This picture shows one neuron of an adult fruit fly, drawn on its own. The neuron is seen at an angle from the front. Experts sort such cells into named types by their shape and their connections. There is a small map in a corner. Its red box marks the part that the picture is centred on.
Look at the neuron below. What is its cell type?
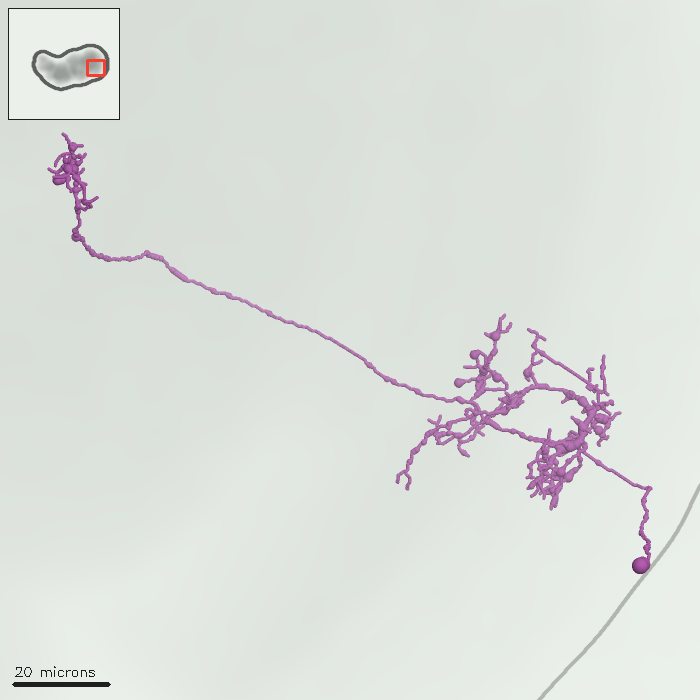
TmY10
